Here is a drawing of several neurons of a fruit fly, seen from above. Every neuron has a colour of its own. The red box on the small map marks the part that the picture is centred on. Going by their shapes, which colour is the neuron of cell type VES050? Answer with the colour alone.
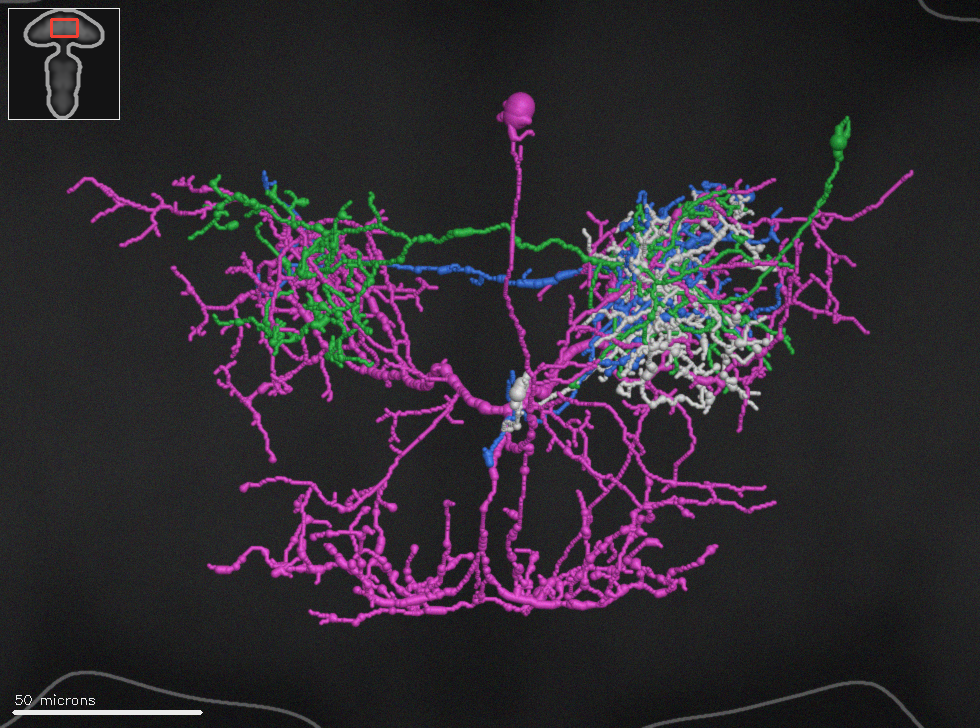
blue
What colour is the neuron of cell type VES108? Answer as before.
magenta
